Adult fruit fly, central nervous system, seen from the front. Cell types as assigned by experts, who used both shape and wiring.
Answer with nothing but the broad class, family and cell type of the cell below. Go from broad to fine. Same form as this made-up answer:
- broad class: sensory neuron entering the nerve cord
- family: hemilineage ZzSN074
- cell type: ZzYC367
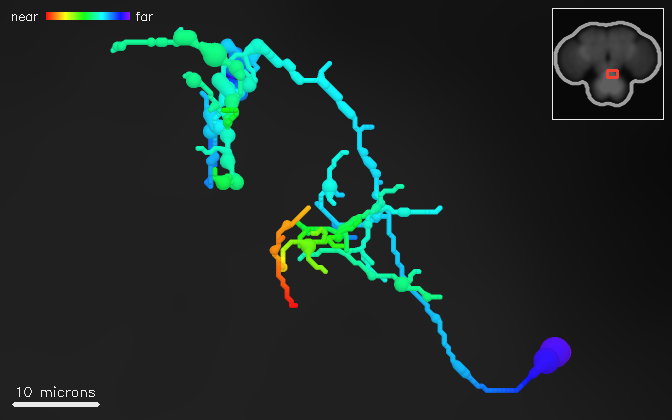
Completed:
- broad class: nerve-cord intrinsic neuron
- family: hemilineage 06A
- cell type: IN06A139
